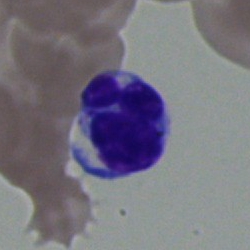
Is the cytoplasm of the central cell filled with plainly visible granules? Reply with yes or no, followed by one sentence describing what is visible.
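No. No distinct granules are visible in the cytoplasm.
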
